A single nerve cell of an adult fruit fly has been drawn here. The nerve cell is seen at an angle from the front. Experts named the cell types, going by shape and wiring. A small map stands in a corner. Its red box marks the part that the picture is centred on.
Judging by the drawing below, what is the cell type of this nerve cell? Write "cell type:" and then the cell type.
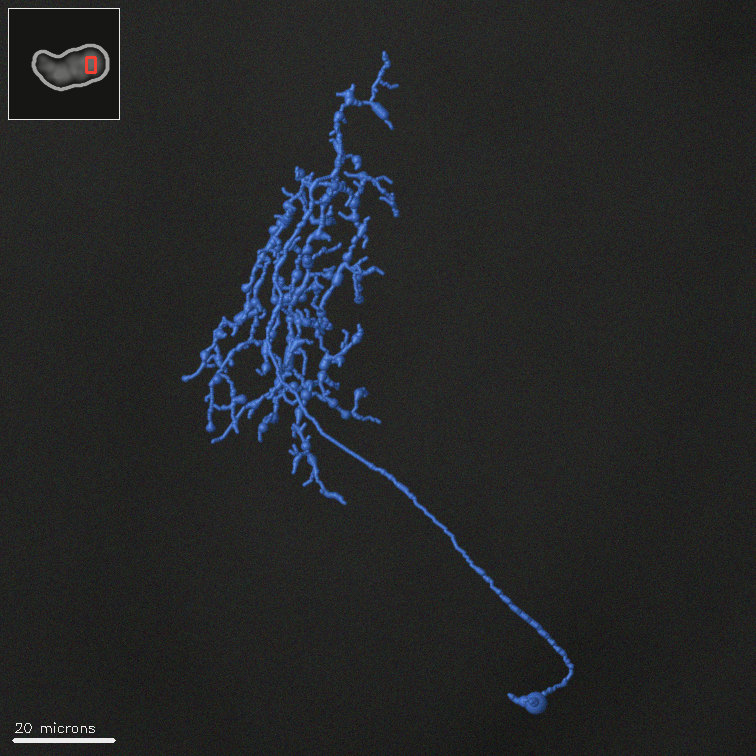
cell type: Li34a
